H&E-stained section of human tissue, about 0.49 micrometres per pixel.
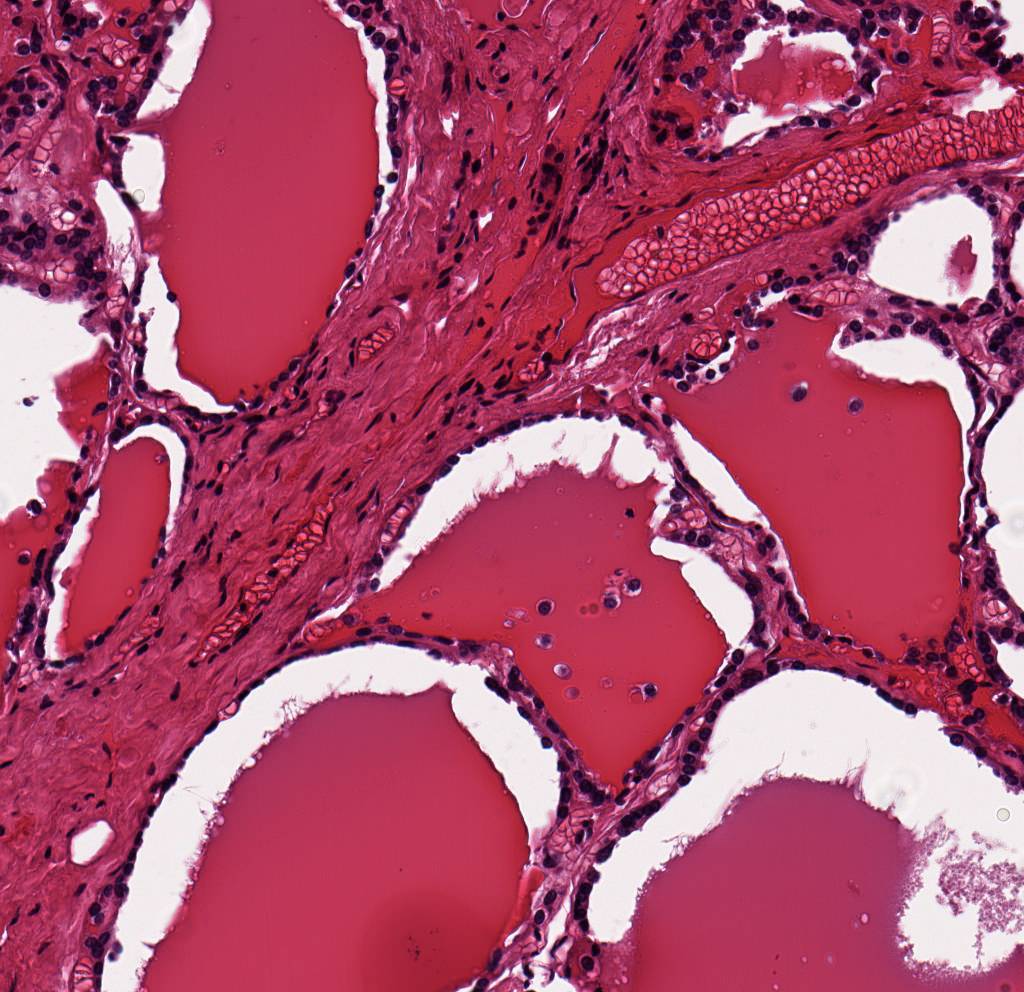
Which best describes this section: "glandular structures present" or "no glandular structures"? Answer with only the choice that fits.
Glandular structures present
